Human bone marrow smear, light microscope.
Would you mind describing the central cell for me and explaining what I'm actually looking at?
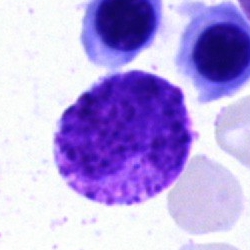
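Central cell densely packed with coarse dark purple granules. Granules lie over the nucleus, hiding its outline. Nucleoli not seen. No clear vacuoles in the cell. Cell: basophil.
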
